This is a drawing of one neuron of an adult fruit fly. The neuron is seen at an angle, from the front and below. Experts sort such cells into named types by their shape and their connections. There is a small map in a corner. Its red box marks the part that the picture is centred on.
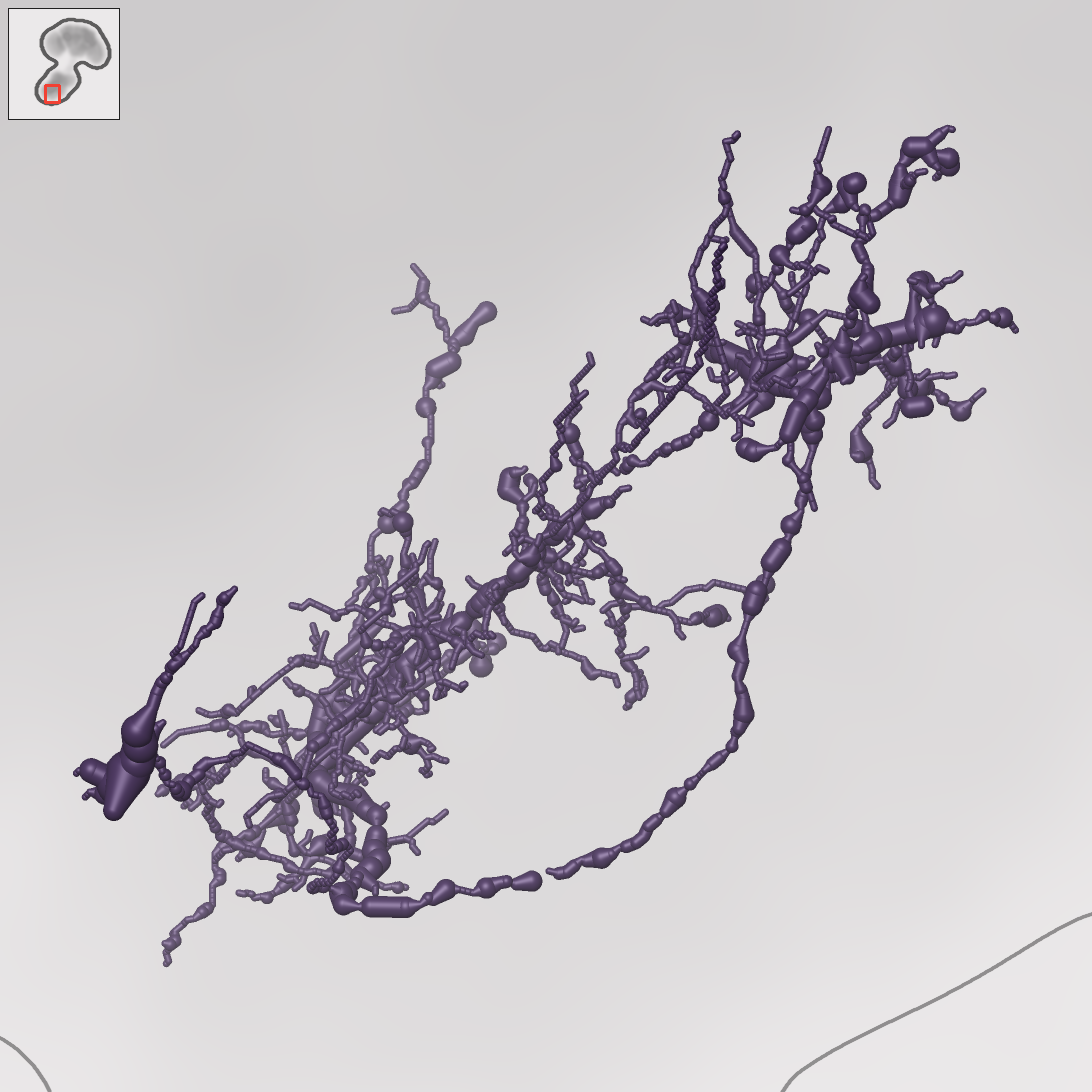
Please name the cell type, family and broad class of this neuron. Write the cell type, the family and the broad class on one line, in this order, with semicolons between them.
IN13B019; hemilineage 13B; nerve-cord intrinsic neuron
